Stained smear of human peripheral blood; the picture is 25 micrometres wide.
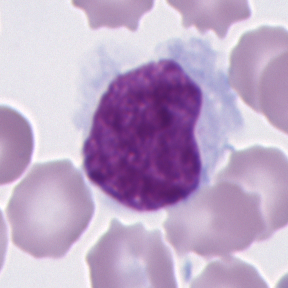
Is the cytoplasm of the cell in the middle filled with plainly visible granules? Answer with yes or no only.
No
